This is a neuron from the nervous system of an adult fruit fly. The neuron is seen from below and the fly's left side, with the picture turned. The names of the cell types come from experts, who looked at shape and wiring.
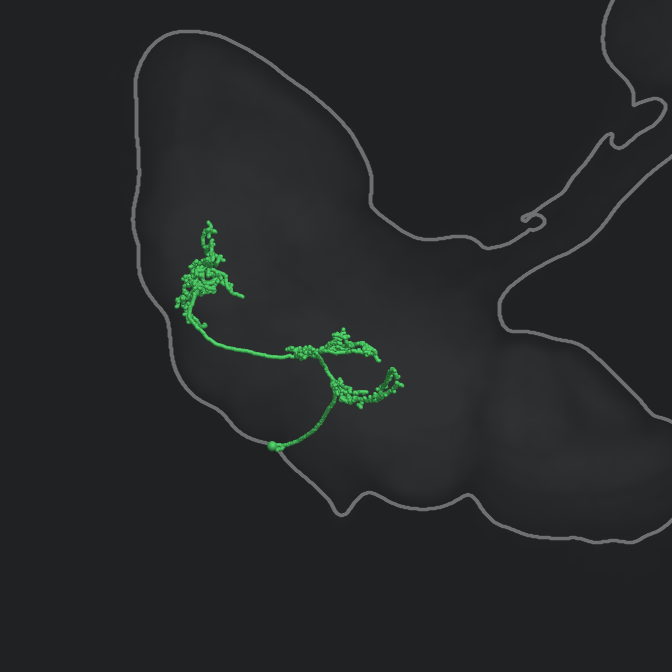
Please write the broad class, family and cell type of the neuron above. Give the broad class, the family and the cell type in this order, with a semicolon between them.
central-brain intrinsic neuron; hemilineage CREa1_ventral; mAL_m5c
